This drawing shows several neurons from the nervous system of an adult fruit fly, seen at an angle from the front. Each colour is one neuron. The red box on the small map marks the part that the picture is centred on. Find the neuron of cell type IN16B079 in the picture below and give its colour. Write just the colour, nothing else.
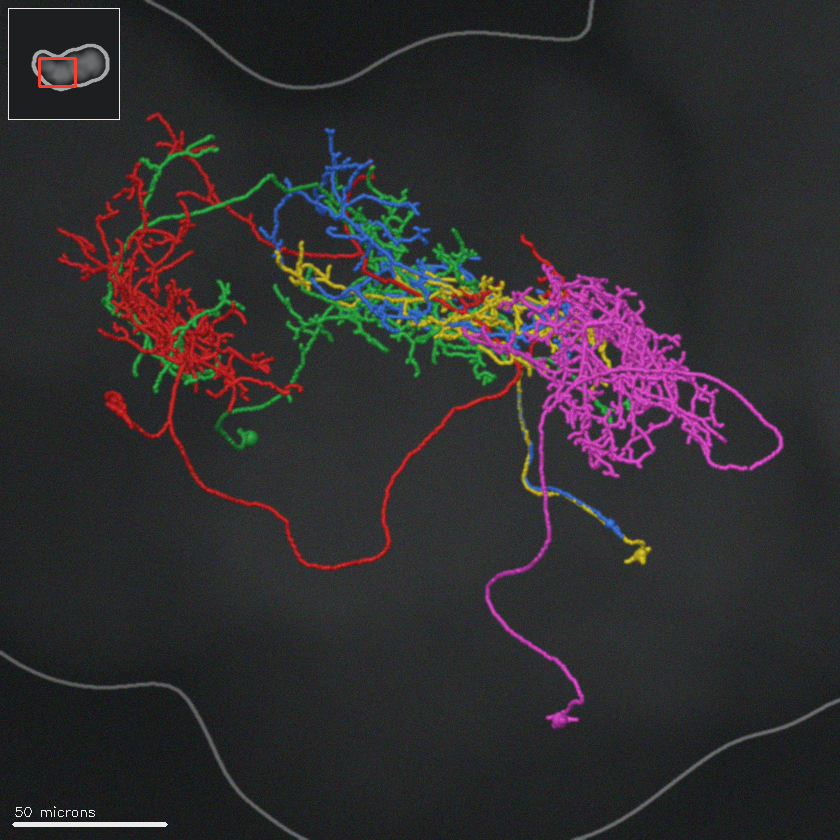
yellow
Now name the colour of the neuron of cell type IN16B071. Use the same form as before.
blue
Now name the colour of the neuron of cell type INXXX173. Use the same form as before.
red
